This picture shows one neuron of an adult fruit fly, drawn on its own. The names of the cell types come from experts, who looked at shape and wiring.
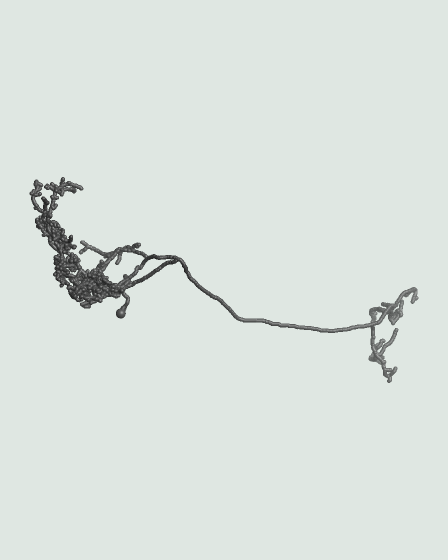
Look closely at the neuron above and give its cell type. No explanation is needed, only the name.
DNge011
